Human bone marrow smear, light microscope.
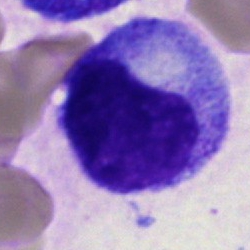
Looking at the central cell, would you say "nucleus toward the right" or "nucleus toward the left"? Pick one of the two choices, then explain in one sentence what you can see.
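Nucleus toward the left. The nucleus lies off-centre, filling the left and lower part of the cell.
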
